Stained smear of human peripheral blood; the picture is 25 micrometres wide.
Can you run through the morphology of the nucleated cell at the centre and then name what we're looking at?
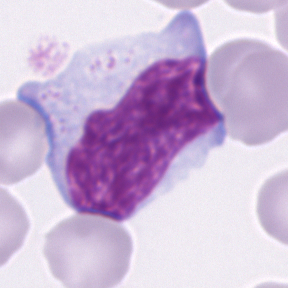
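Nucleus elongated and irregular, lying diagonally from lower left to upper right. No nucleoli visible. A few fine purple granules scattered in the upper cytoplasm. Cytoplasm free of vacuoles. Cell: large granular lymphocyte.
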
